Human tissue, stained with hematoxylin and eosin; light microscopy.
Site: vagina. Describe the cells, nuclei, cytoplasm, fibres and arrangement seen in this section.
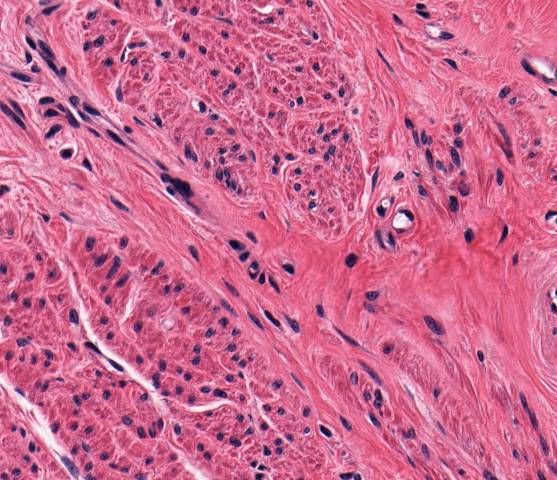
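First, layout: smooth muscle bundles at upper centre and lower left, divided by a connective tissue band running diagonally from upper left to lower right. Second, in the upper central bundle the cells are cut across, as closely packed rounded profiles. Third, nuclei are small, dark and round to oval, singly within each profile. Finally, connective tissue: wavy pink collagen fibres, scattered elongated spindle-shaped nuclei aligned along the band.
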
